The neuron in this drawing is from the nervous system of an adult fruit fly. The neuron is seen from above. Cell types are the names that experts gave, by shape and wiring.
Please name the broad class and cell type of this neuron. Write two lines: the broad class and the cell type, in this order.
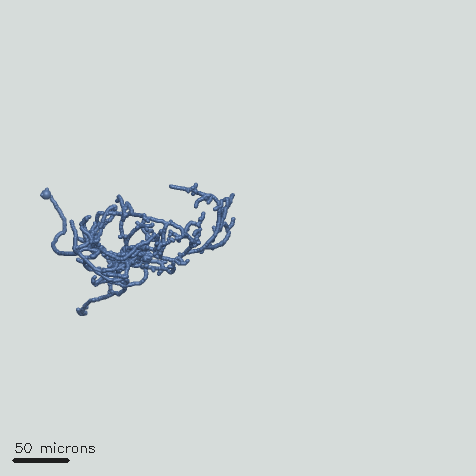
central-brain intrinsic neuron
SLP067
